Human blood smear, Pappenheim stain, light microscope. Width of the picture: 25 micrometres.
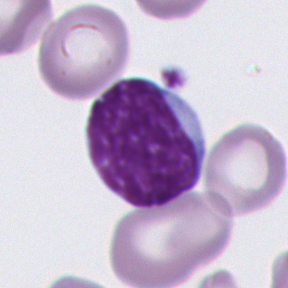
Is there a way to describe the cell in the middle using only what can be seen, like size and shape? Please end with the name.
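Oval nucleus, about 11 by 9 micrometres, no indentation, filling most of the cell. Scant pale blue cytoplasm, rim widest on the right side. Typical lymphocyte.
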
